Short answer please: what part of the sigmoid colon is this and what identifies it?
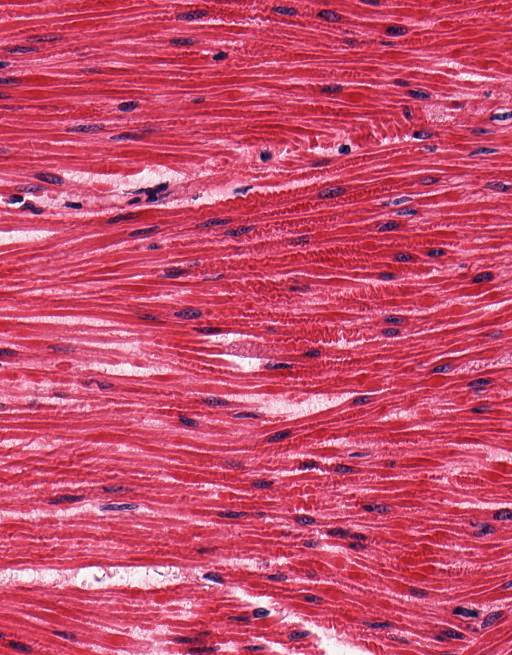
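Smooth muscle fills this field, its closely packed fibres running roughly horizontally. The cytoplasm is deep pink-red; dark purple oval to elongated nuclei lie singly in the fibres, along their long axis.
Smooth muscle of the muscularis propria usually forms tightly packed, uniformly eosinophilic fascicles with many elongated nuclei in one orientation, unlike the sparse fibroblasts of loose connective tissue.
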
